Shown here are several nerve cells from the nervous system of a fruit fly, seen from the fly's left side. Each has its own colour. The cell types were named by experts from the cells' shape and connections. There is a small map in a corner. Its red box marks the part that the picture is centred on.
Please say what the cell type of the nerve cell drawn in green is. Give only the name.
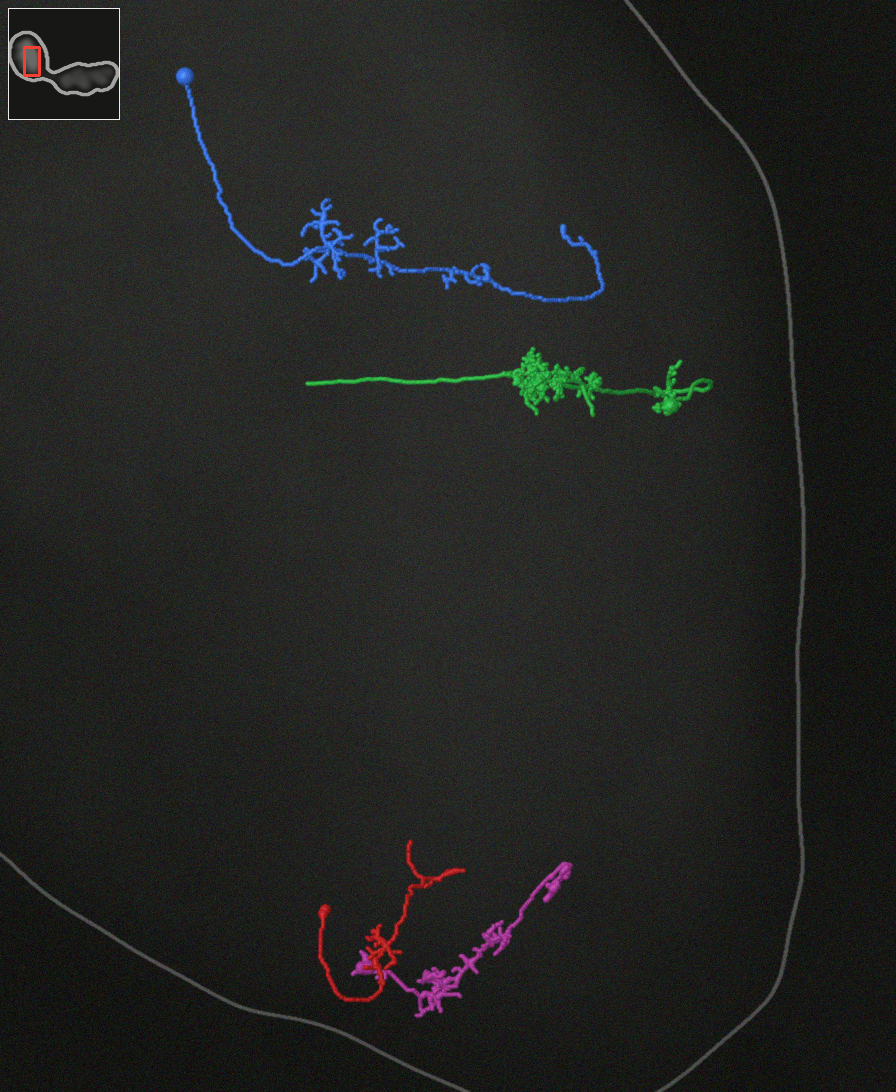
C3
